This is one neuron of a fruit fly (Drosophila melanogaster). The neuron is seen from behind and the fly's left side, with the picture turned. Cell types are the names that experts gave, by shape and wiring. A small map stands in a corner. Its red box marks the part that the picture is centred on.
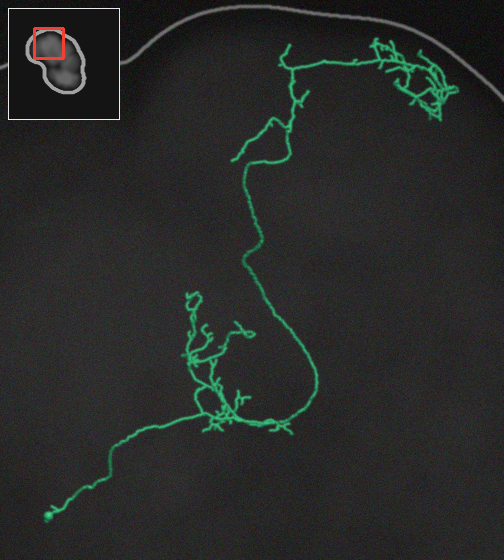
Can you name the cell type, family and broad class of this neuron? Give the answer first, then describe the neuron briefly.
It is of cell type M_vPNml53. The family is hemilineage ALv1. Its broad class is central-brain intrinsic neuron. The cell body can be seen at the lower left of the picture. The picture shows dozens of branch ends.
